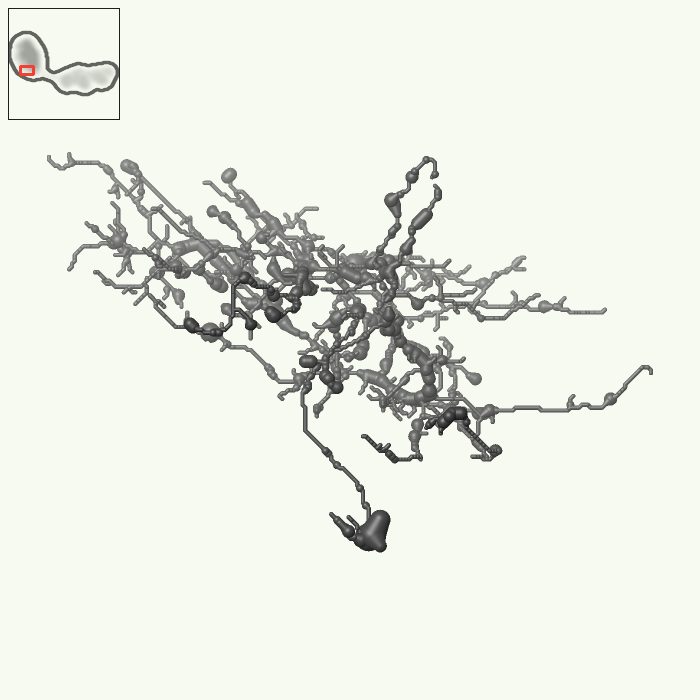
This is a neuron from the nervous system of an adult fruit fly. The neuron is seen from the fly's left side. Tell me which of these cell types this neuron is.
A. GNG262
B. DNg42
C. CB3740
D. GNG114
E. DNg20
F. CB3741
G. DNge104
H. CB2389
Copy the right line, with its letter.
A. GNG262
